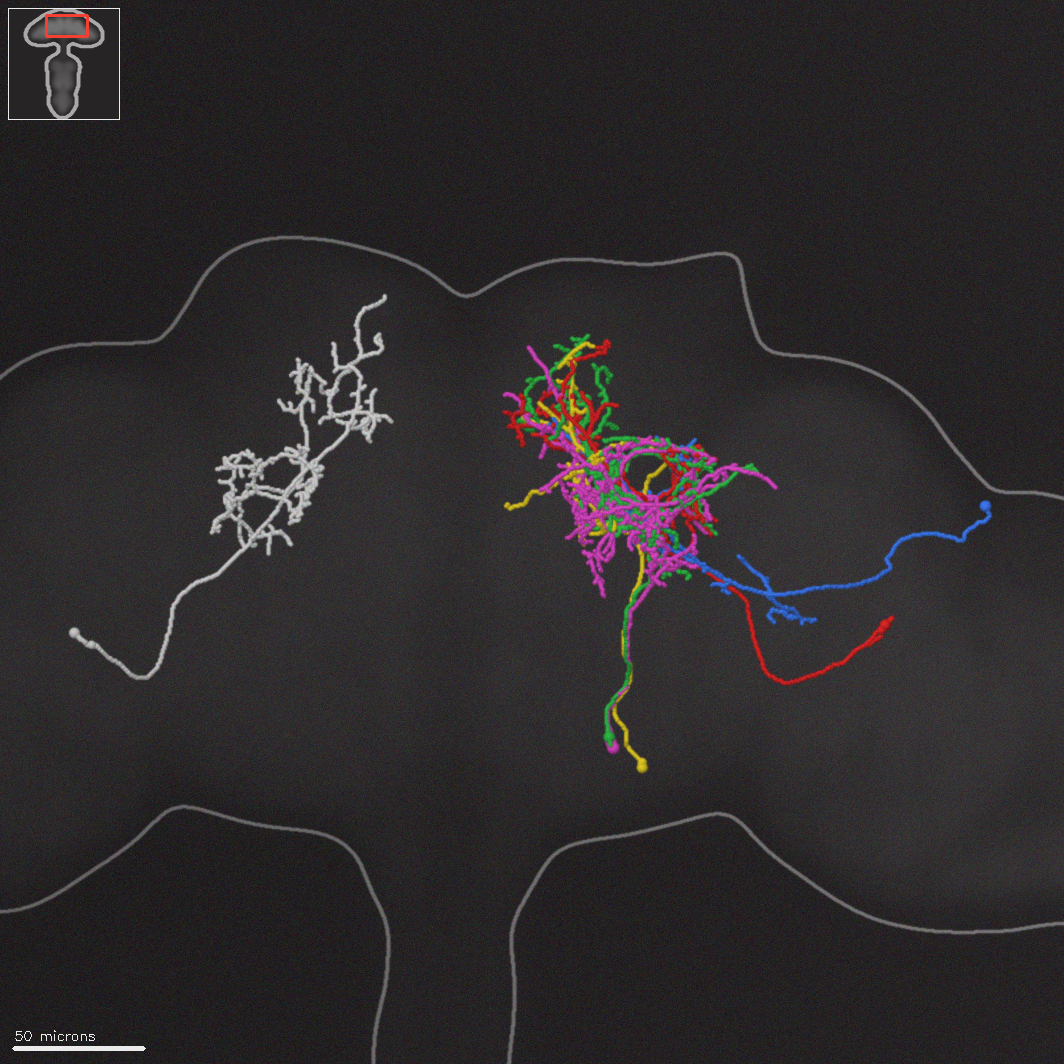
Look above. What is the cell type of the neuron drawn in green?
SIP070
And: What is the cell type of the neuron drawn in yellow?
SIP075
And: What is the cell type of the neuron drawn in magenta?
CB4150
